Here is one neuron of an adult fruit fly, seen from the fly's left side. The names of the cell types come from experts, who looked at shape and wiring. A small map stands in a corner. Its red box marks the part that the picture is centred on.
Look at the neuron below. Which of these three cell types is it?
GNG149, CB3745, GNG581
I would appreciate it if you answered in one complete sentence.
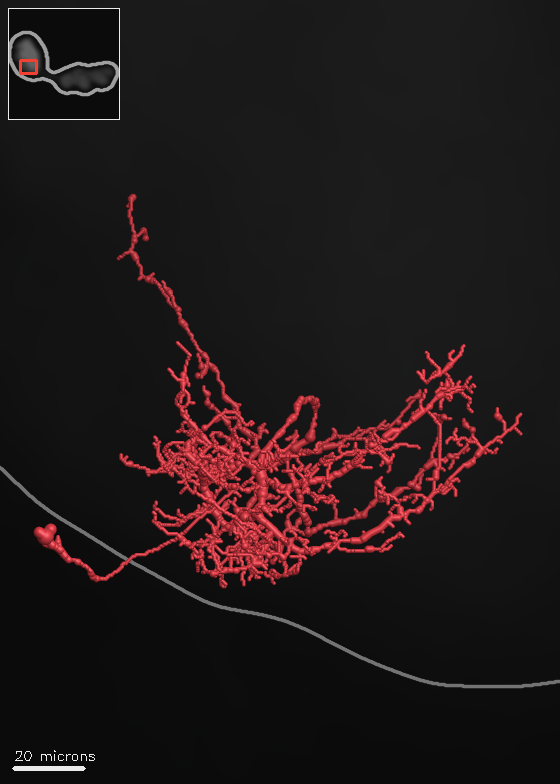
This neuron is recognized as the cell type GNG149.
